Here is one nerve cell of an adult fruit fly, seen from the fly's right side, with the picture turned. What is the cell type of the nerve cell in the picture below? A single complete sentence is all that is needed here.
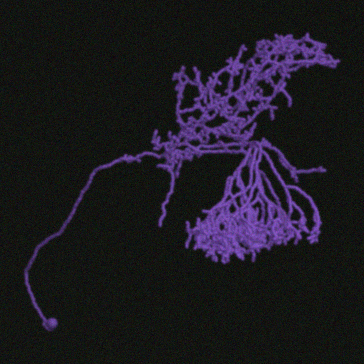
The cell type to which this nerve cell belongs is FB4N.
